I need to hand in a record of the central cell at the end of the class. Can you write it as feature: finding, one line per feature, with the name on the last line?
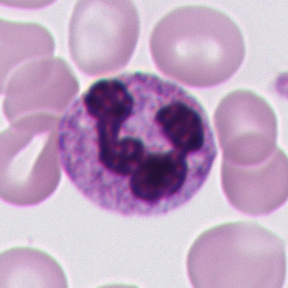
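Outline: round and smooth
Chromatin: dark purple, coarsely clumped
Cytoplasm: plentiful, pale pinkish-lilac
Granules: fine, lilac, scattered evenly through the cytoplasm
Name: segmented neutrophil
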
